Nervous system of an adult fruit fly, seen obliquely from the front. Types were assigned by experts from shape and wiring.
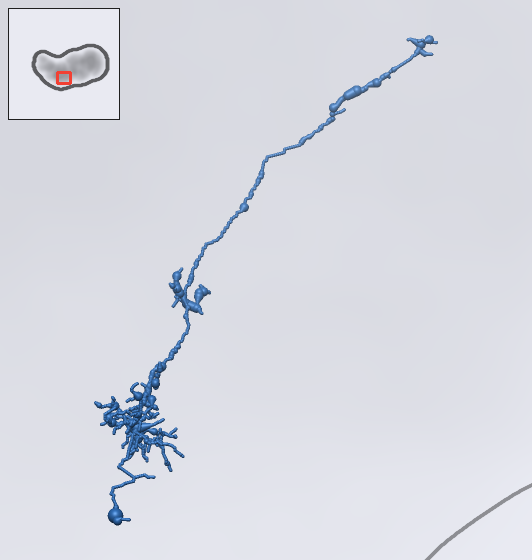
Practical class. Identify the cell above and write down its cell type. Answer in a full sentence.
The cell type is Tm4.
